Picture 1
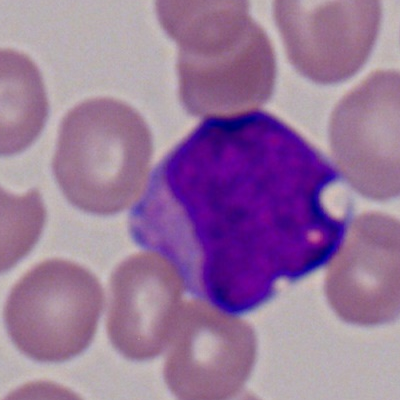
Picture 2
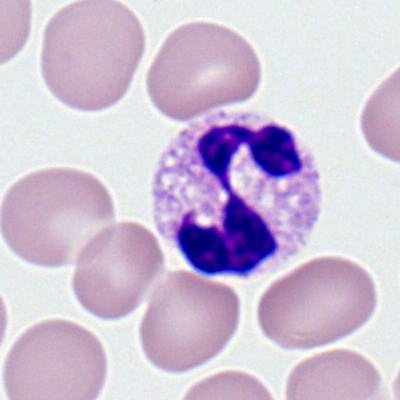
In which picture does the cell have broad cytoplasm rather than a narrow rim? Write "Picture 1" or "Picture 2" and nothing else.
Picture 2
